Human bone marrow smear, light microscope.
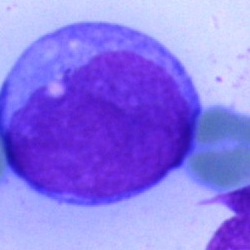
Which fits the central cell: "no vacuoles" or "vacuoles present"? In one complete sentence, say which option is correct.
At least one clear vacuole is held within the cytoplasm of the cell.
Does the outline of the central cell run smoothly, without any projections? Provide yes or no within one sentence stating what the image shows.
Yes, along its outline the cell is smooth, with no projections.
